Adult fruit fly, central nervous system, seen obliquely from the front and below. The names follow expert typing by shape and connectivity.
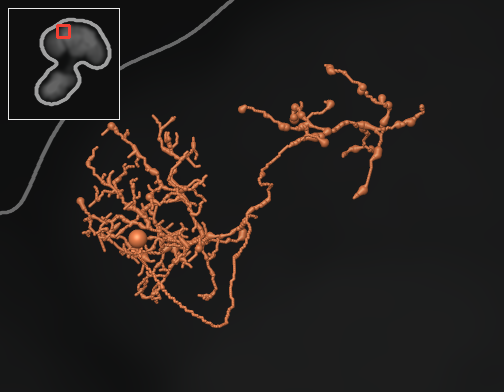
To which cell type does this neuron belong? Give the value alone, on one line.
LHAV2k12_a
